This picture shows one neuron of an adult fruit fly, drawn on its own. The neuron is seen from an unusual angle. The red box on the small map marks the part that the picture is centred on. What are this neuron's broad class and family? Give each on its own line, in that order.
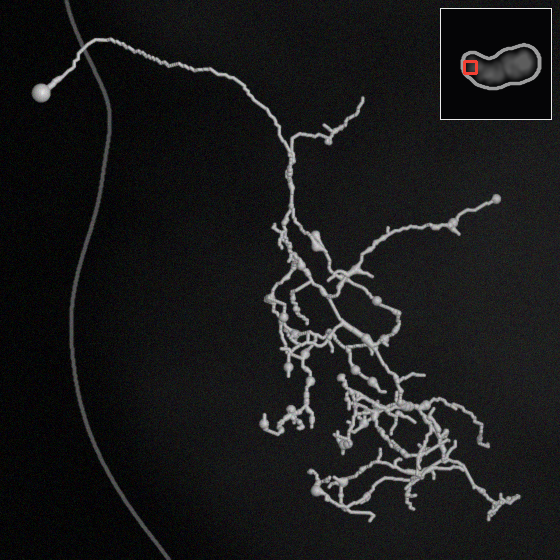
nerve-cord intrinsic neuron
hemilineage 20A.22A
